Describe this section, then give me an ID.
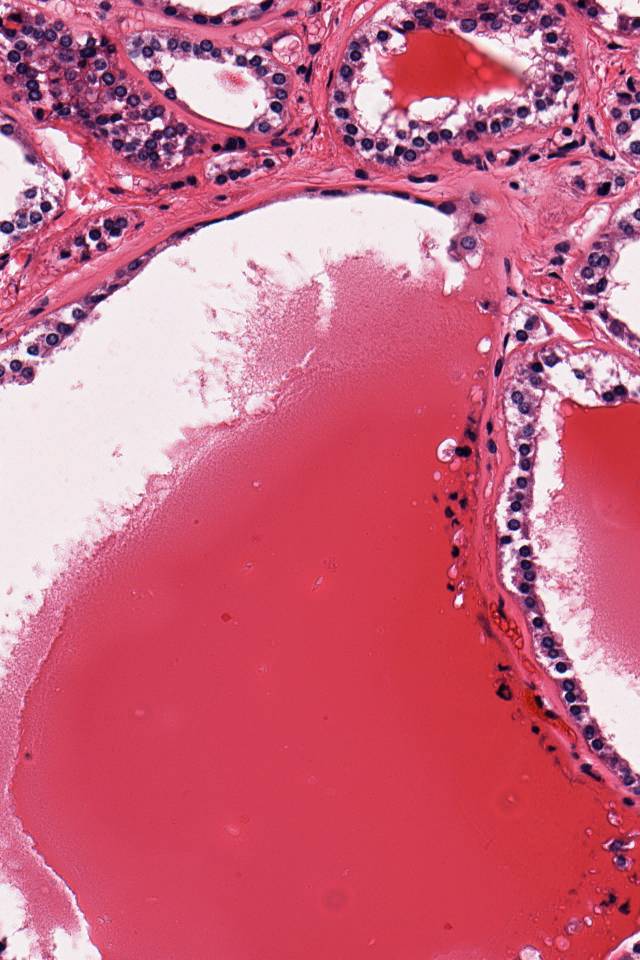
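One big dilated space fills the lower and central field; smaller glands crowd the top and right edge. Each small gland has a single layer of cuboidal cells with round dark nuclei, and some at the top centre and right edge contain pink secretion like the big space's. Thin pink fibrous septa separate them. This is thyroid.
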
